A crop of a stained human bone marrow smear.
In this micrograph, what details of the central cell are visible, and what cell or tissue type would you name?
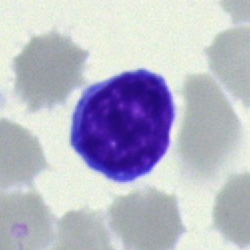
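Roughly round, with a smooth border, the cell is almost entirely filled by its nucleus. Its cytoplasm forms a thin blue rim in which no granules are seen. The cell is a lymphocyte.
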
